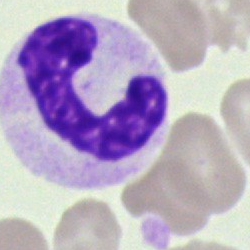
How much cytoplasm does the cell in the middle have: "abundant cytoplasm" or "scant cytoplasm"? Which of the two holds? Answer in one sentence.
The cytoplasm forms a broad area around the nucleus.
